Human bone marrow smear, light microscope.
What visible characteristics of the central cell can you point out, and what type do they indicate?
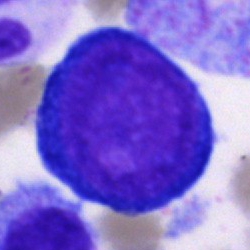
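In outline, the cell is roughly round to oval, and its nucleus fills almost the whole of it. A paler lilac area lies in the lower centre of the nucleus. No clear vacuoles are seen anywhere in the cell. It is a proerythroblast.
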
